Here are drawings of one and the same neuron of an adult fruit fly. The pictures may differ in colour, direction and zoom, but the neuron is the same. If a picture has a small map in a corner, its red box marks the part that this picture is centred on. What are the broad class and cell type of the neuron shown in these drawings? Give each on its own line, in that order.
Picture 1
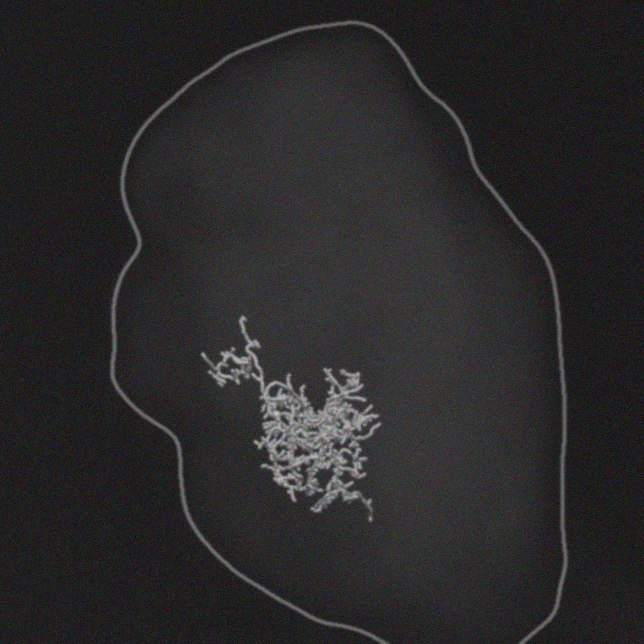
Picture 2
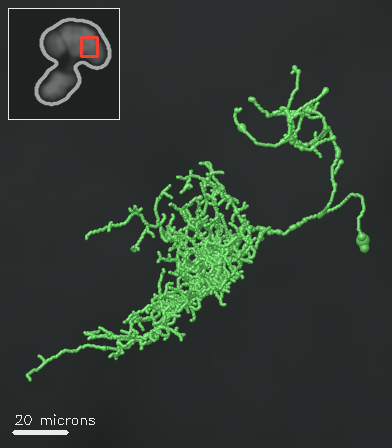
central-brain intrinsic neuron
CB1557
